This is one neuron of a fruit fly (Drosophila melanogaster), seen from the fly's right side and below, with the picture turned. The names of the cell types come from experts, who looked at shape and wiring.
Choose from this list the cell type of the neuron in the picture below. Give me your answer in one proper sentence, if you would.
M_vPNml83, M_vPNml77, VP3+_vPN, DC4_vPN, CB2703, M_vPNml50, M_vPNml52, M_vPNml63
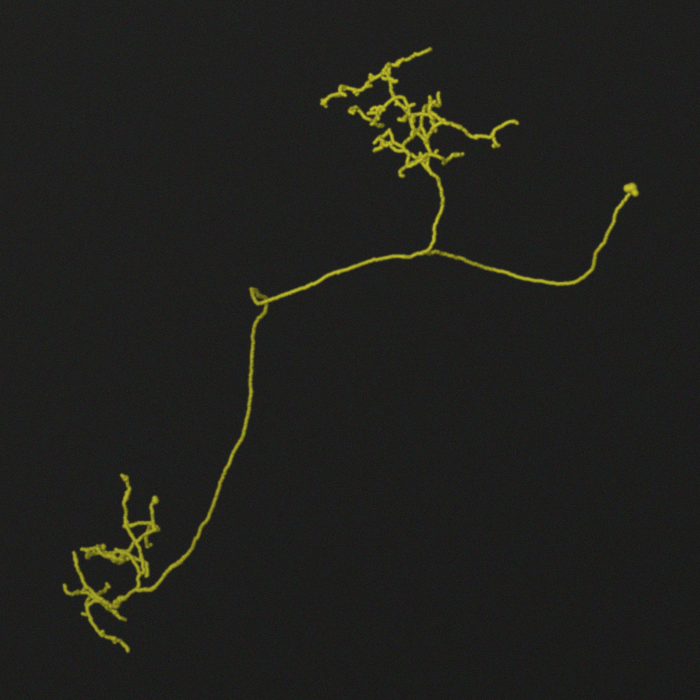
It is the cell type M_vPNml83 to which this neuron belongs.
